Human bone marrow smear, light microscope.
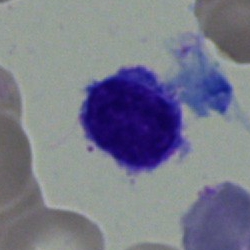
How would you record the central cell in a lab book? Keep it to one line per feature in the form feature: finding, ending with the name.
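Edge: finely ragged, with small fuzzy projections; look closely.
Shape: roughly round overall.
Nucleus: one single mass, not lobed.
Vacuoles: none visible anywhere in the cell.
Name: lymphocyte.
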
